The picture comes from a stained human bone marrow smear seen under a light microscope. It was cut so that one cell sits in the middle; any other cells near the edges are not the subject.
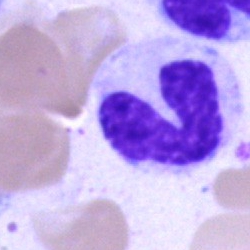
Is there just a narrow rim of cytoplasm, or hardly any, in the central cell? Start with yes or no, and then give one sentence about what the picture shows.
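No. The cytoplasm is abundant and pale lilac.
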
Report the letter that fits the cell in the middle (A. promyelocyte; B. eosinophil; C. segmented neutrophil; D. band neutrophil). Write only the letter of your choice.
D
